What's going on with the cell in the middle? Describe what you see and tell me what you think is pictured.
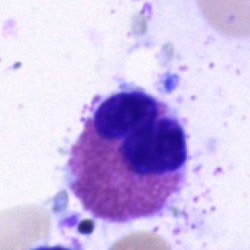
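With a roughly round outline, this cell holds its nucleus in the upper part. The chromatin is dark purple and dense, and no nucleoli are visible. It is an eosinophil.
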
